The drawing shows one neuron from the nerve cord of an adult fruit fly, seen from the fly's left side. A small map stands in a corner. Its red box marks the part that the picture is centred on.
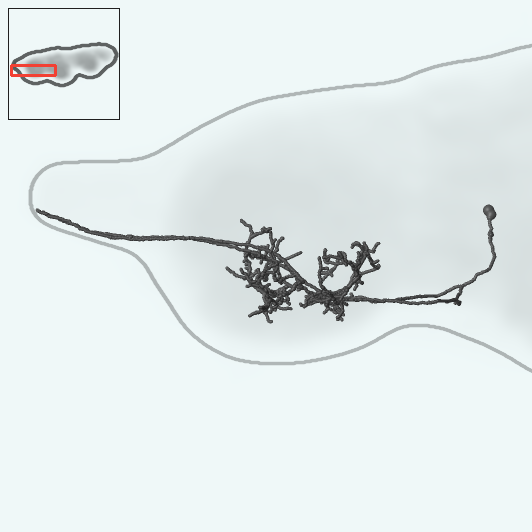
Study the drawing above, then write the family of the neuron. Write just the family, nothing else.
hemilineage 09B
